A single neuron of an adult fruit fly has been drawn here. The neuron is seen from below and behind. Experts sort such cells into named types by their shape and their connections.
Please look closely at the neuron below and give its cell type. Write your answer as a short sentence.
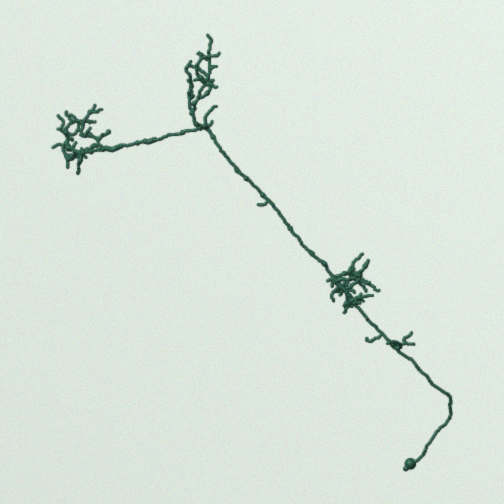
The cell type is TmY17.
